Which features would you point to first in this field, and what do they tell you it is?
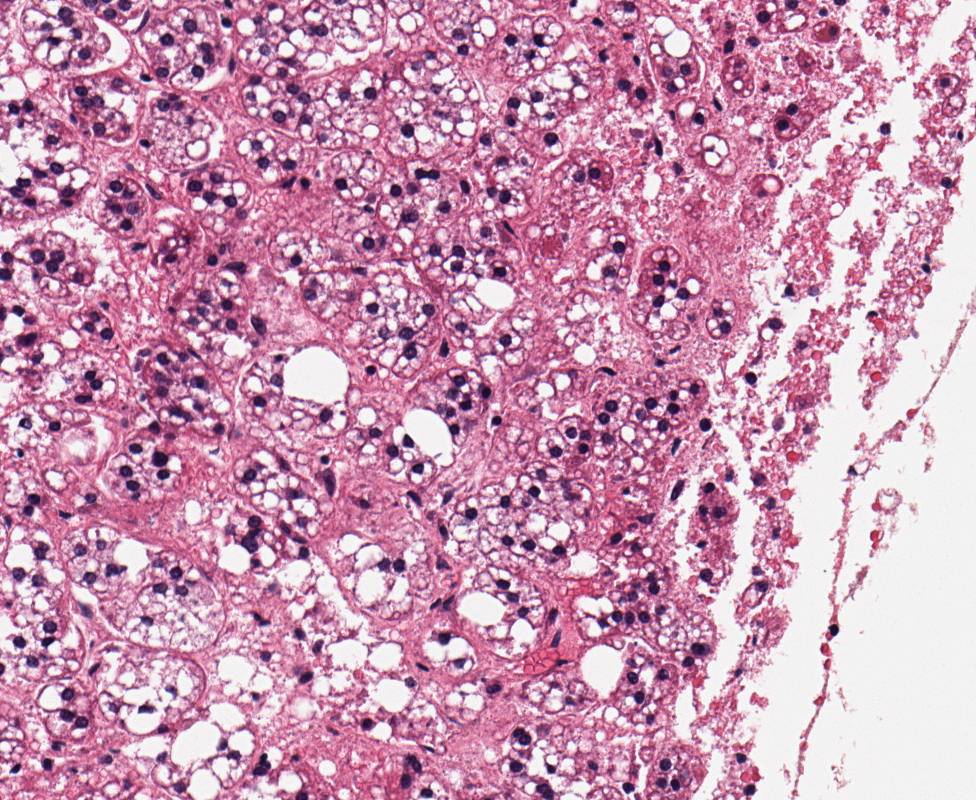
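I'd call this the zona fasciculata of the adrenal gland.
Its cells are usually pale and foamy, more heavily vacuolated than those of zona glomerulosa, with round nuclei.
That fits: most cells here have pale, bubbly cytoplasm full of small clear vacuoles, and small, round, dark nuclei. Larger round empty spaces, several times a nucleus in size, lie among them, mostly centre-left. Delicate septa carry spindle-shaped nuclei and thin-walled capillaries with a few red blood cells.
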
